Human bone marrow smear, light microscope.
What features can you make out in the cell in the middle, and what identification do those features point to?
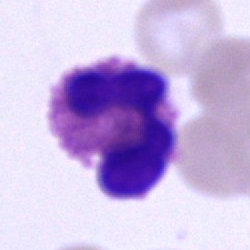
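Let's start with the nucleus: its lobes take up a dense, dark blue-purple stain, and the biggest of them sits at the bottom of the cell. Now look at the cytoplasm around them, which is a pinkish-violet colour and grainy all the way through. The cell is an eosinophil.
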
